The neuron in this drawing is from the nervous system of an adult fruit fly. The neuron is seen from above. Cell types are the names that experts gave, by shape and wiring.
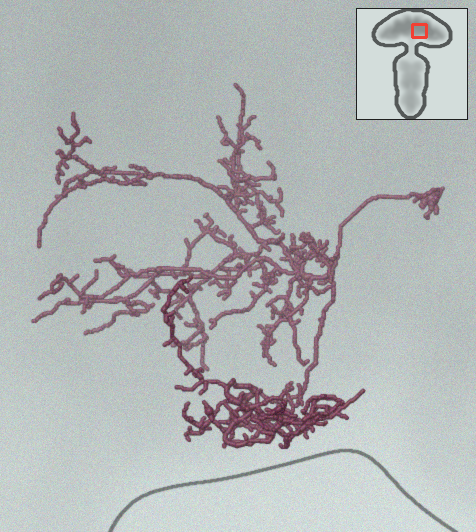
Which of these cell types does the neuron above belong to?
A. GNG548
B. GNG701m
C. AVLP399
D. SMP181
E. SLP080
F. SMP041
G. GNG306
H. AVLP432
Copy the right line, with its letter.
G. GNG306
